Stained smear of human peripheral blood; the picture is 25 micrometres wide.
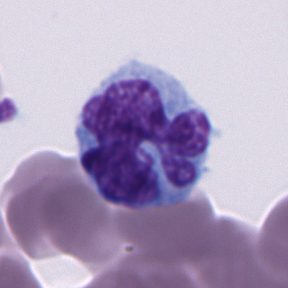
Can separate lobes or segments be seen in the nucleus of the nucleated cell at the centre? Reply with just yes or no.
Yes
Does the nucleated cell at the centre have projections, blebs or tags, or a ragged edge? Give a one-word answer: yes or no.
Yes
